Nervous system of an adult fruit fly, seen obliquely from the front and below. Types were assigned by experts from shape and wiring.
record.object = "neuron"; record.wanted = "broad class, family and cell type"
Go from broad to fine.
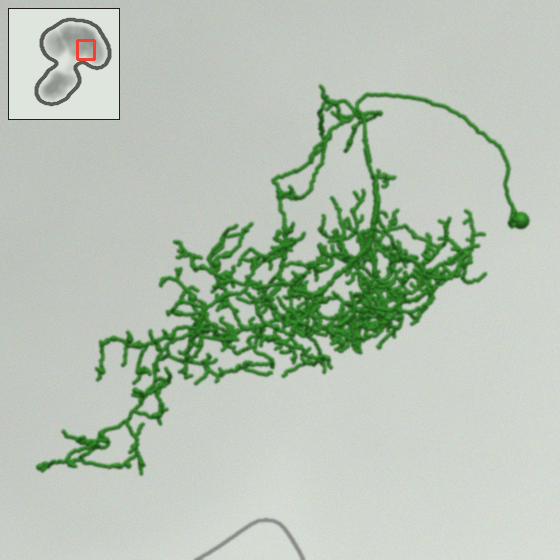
central-brain intrinsic neuron; hemilineage ALlv1; CB0591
